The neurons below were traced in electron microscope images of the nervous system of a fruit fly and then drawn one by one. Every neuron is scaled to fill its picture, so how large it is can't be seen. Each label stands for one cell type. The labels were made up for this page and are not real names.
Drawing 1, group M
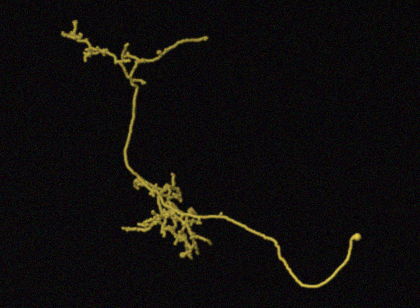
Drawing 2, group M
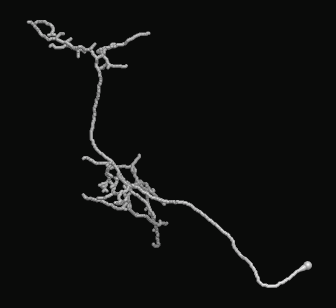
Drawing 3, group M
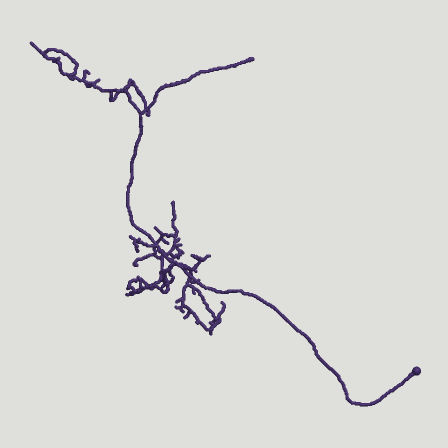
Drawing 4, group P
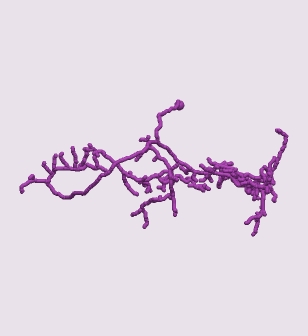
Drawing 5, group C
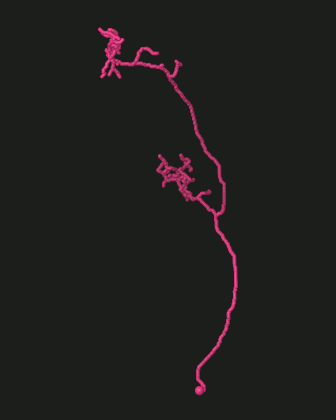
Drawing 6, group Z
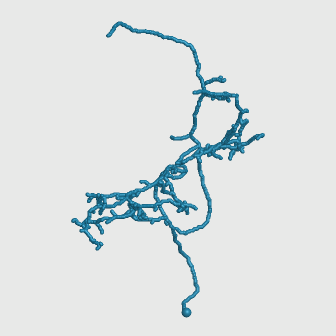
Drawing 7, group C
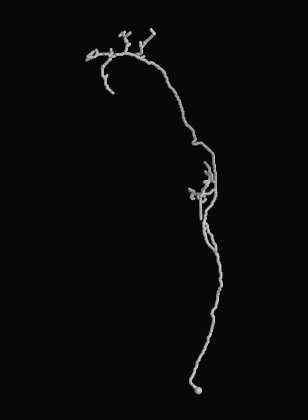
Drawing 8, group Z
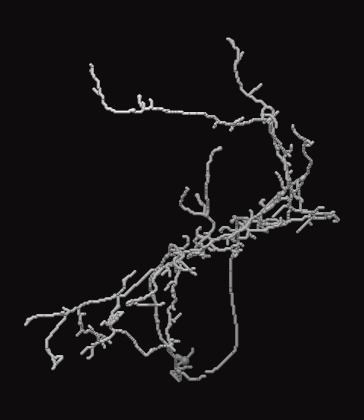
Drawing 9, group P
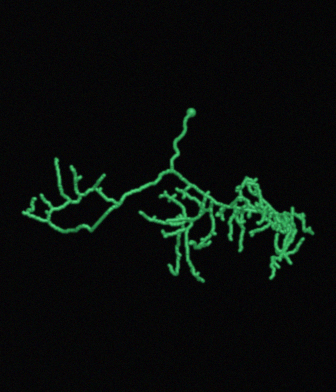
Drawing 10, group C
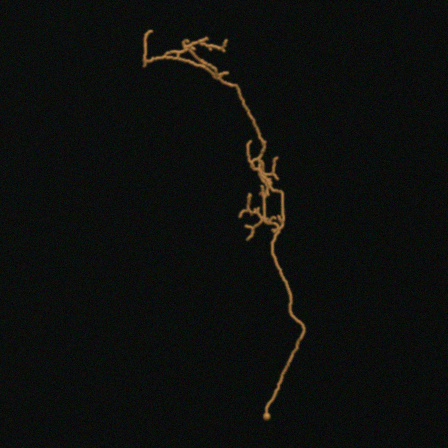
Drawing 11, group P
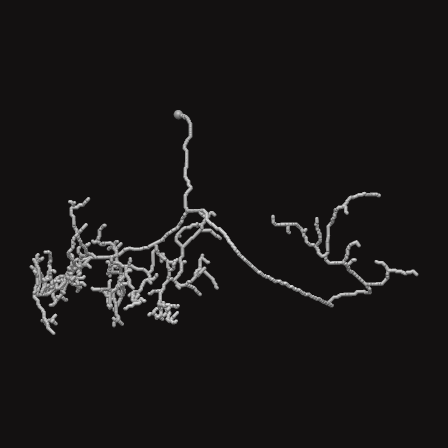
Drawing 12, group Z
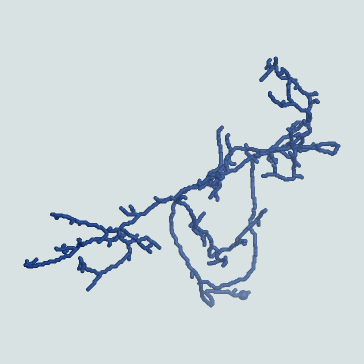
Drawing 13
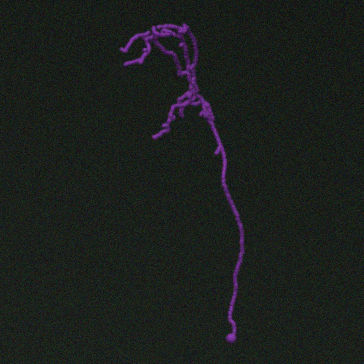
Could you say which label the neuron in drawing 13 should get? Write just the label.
group C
